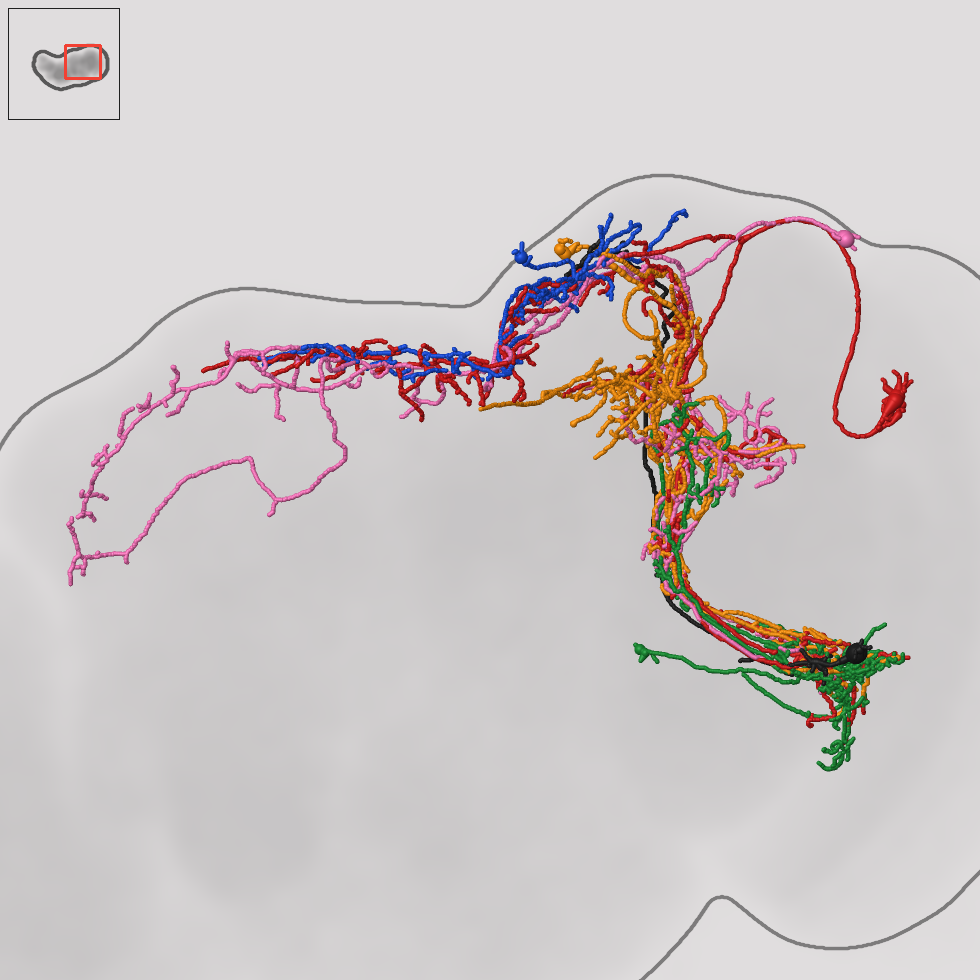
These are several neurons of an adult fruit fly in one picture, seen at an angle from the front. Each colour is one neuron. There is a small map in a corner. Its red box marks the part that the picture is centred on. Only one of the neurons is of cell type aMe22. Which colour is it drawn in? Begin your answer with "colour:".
colour: orange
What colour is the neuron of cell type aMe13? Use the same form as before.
colour: pink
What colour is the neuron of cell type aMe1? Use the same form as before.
colour: green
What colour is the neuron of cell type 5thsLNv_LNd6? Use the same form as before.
colour: red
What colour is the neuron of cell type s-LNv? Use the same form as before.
colour: black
